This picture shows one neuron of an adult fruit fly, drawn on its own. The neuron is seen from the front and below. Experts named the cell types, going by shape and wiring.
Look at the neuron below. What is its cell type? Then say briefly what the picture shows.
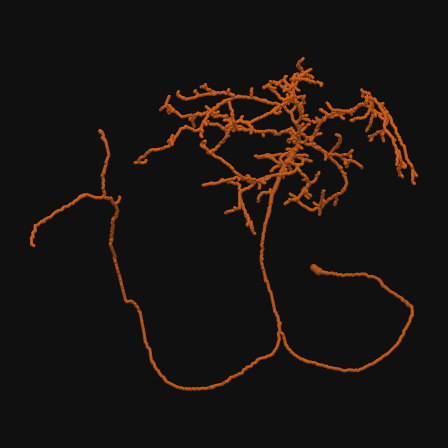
Its cell type is IN19B067. This is a nerve-cord intrinsic neuron. Its cell body lies on the right of the picture. Dozens of branch ends can be seen.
